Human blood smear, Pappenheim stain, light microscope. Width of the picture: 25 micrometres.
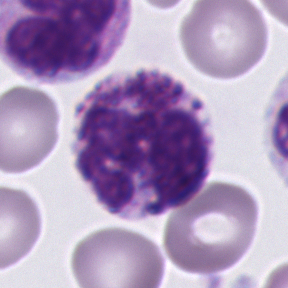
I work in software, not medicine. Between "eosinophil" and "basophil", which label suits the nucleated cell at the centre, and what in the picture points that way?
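It's a basophil. What settles it is that granules lie over the nucleus as well as in the cytoplasm.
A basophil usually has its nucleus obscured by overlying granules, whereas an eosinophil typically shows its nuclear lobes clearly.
Take a closer look at the granules themselves: they are dark purple-black, coarse and individually distinct. The chromatin is dense and dark purple, and the whole cell measures about 13 micrometres across.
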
